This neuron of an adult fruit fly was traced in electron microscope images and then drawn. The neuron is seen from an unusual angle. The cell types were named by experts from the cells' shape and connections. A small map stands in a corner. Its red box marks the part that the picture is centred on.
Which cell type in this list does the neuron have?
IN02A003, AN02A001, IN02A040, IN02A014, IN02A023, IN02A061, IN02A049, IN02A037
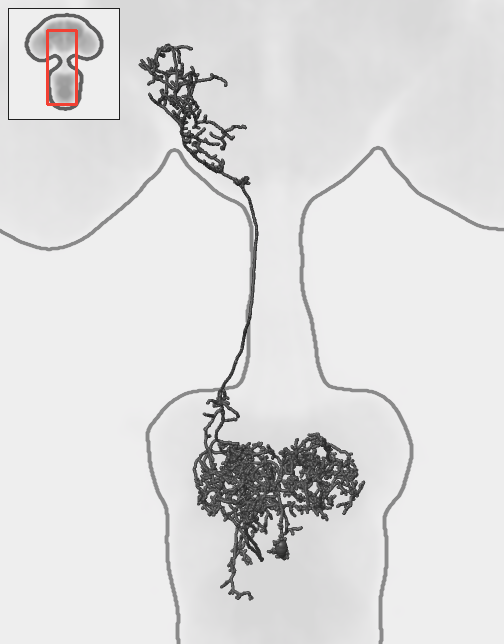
AN02A001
